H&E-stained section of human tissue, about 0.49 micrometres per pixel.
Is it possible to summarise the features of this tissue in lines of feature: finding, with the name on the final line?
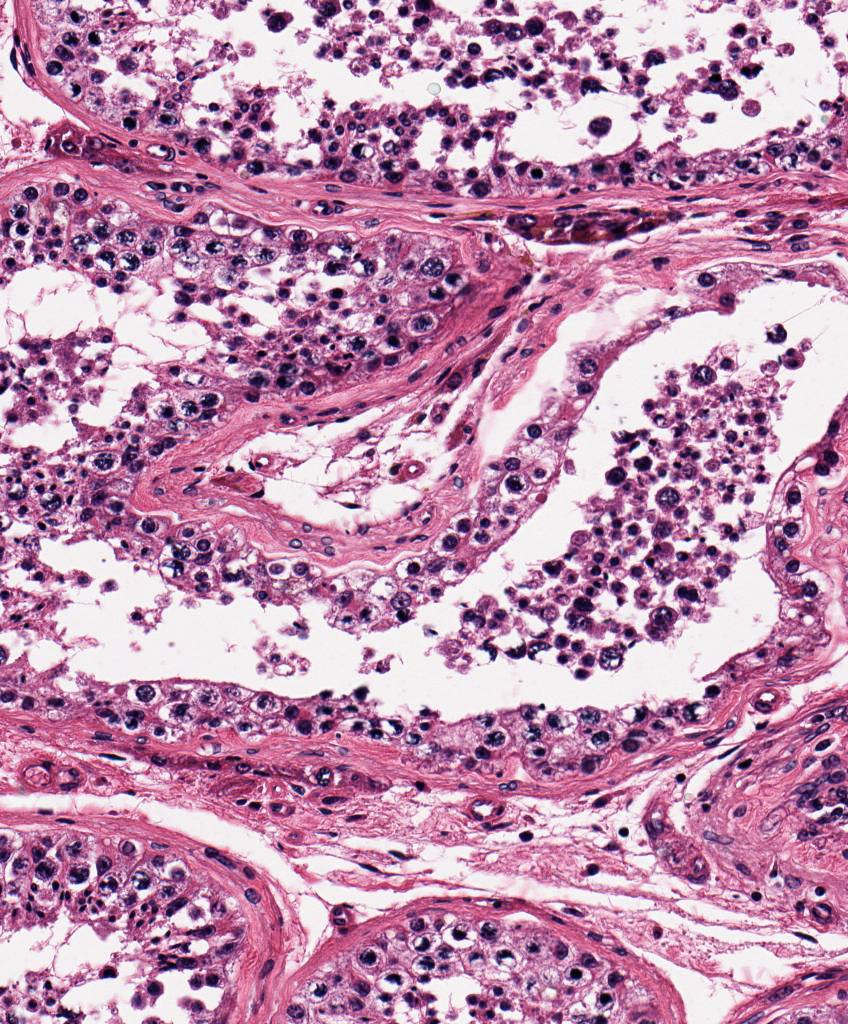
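Tubules: several, rounded and elongated, cut at varied angles
Stroma: pink bands separating the tubules
Wall: thick, layered pink fibrous tissue with flattened spindle-shaped nuclei
Lining: many layers of rounded cells
Nuclei: large, round, coarse dark clumped chromatin, pale cytoplasmic rim
Tissue: testis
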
